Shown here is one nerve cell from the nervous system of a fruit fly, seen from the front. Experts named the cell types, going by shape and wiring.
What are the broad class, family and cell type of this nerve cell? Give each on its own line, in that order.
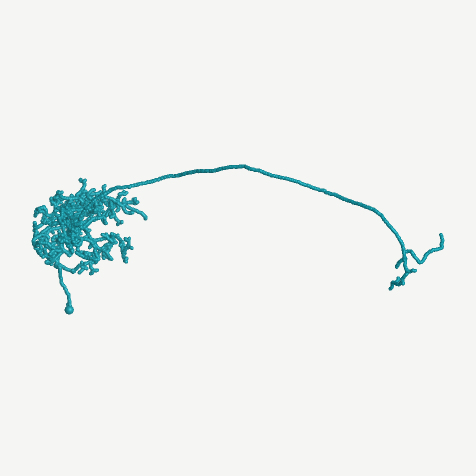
central-brain intrinsic neuron
hemilineage VLPl&p1_lateral
AVLP325_a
